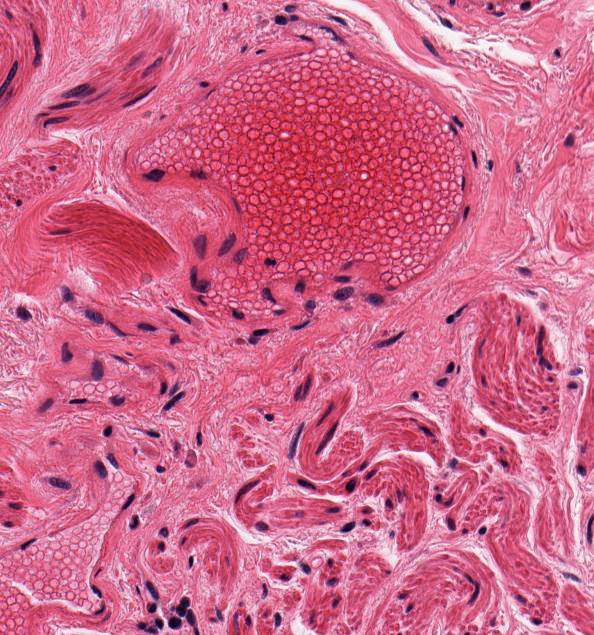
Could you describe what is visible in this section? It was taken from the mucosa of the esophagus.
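In the upper centre lies a single large rounded bundle packed tightly with small round profiles. Dark flattened nuclei sit mostly along its lower left border, with few inside. The lower half contains many small wavy bundles of fibres curving in different directions. Their elongated dark nuclei lie along the line of the fibres.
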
